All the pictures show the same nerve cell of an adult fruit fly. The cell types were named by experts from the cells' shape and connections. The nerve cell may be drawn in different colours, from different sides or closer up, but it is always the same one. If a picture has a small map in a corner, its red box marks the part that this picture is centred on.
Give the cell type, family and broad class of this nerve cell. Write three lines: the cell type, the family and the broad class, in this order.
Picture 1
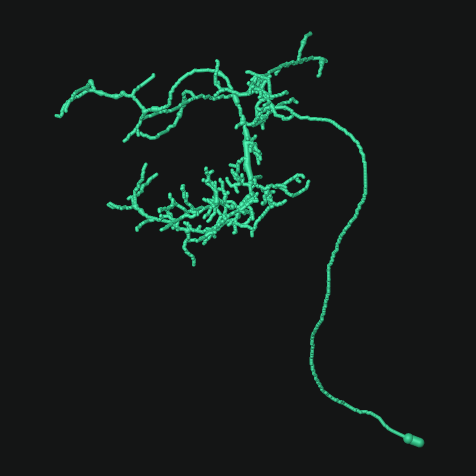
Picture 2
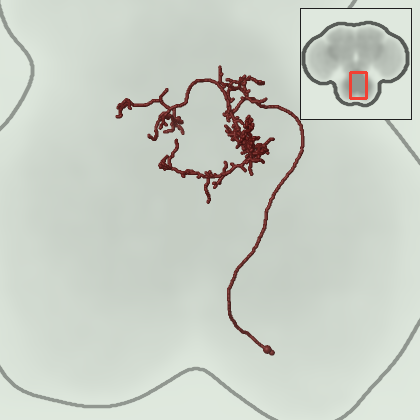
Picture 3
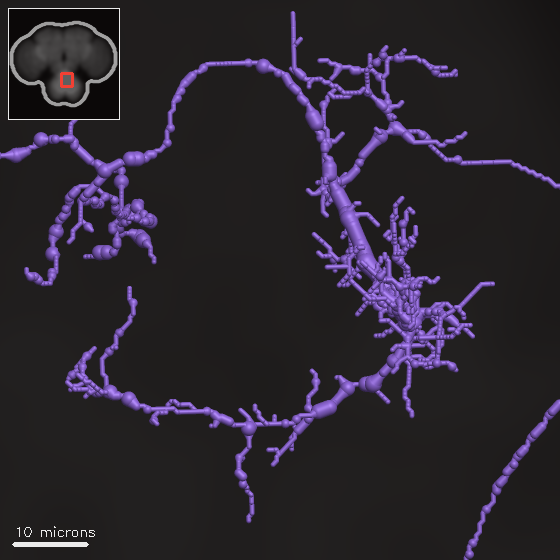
IN06A085
hemilineage 06A
nerve-cord intrinsic neuron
